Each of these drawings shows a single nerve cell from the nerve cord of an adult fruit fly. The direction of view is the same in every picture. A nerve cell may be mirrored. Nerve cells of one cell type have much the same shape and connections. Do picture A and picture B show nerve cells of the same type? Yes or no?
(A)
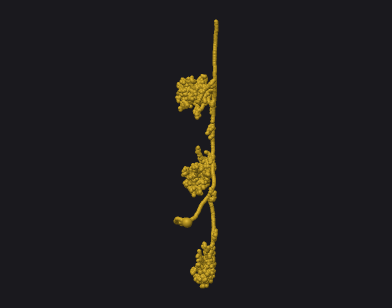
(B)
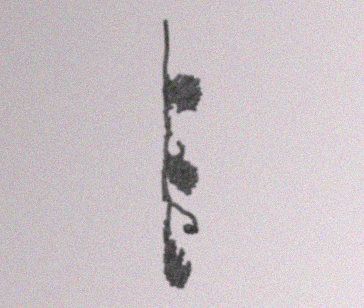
yes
